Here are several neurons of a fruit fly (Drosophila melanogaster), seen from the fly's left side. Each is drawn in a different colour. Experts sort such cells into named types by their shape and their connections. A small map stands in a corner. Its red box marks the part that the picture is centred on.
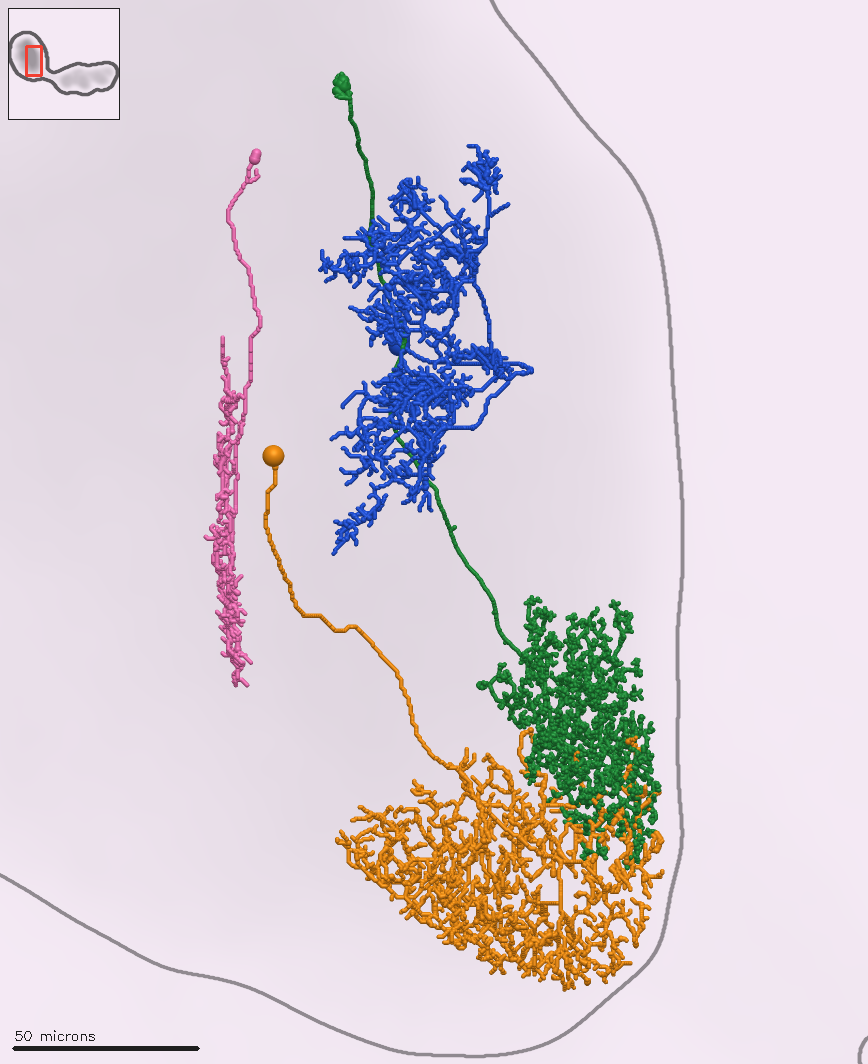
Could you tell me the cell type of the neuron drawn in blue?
Pm3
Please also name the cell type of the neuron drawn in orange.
Pm6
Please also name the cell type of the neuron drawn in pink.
Pm5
